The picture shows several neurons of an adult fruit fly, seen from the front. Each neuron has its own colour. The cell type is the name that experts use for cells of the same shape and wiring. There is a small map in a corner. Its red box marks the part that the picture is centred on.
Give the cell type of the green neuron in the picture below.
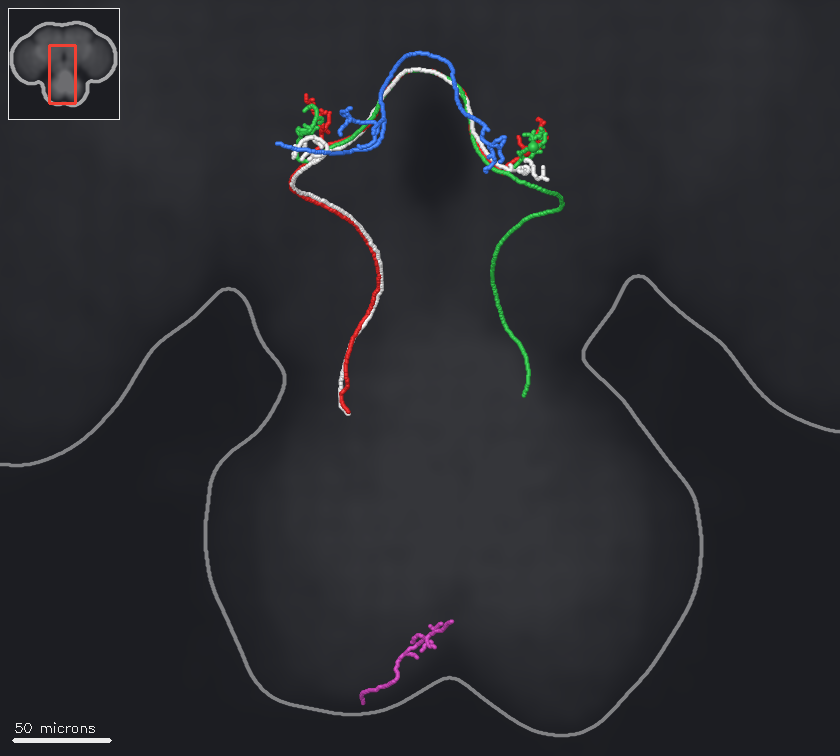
ORN_VC2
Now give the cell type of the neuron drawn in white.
ORN_VA4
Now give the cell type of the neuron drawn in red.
ORN_VC1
